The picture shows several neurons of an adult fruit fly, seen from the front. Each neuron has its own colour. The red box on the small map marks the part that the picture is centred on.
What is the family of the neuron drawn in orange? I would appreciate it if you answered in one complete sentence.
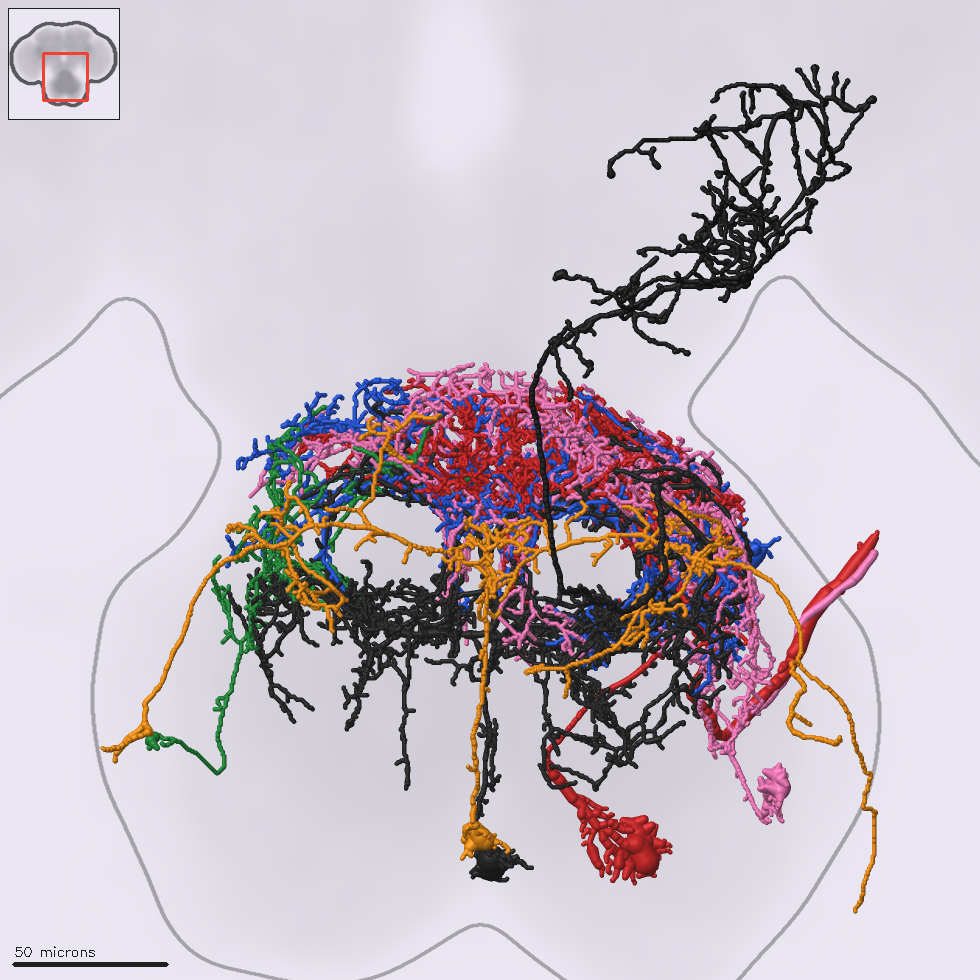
This neuron is within the family hemilineage 00B.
